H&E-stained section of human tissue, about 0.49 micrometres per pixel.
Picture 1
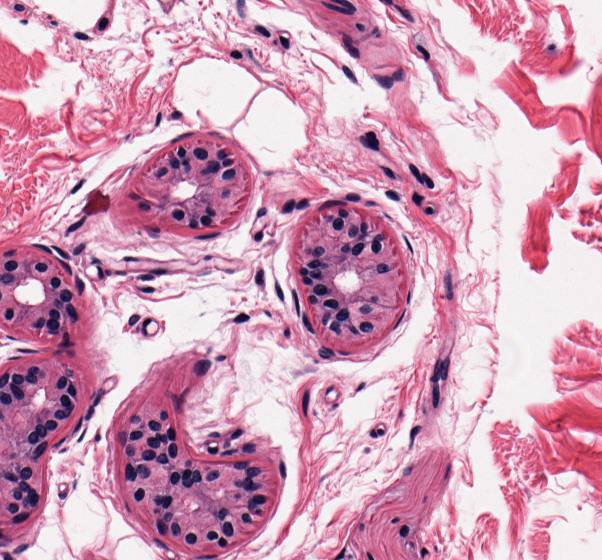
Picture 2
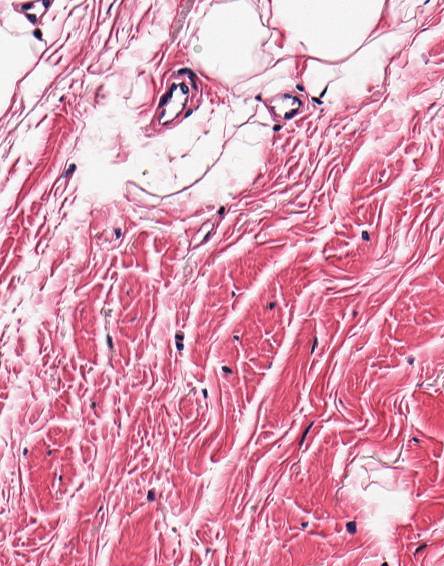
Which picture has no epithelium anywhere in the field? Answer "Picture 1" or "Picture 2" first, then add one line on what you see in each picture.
Picture 2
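Picture 1: Several rounded epithelial tubule profiles are clustered in the centre and along the left edge of the field, set in connective tissue.
Picture 2: No epithelium is present anywhere in the field.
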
